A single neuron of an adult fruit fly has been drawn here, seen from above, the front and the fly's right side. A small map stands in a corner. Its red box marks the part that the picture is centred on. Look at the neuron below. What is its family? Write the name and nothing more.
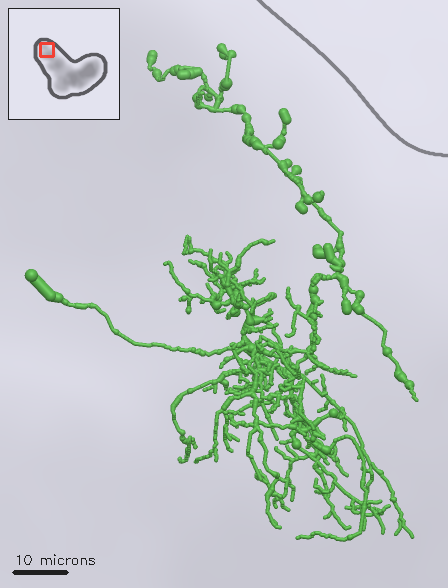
hemilineage 06B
